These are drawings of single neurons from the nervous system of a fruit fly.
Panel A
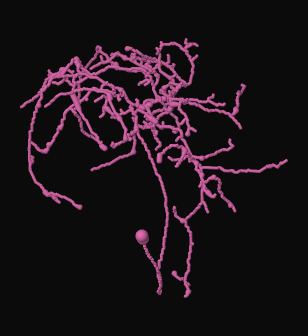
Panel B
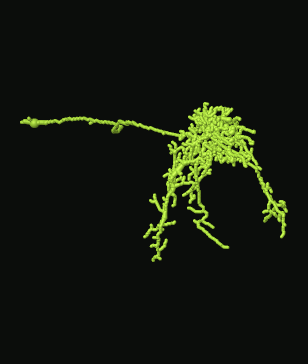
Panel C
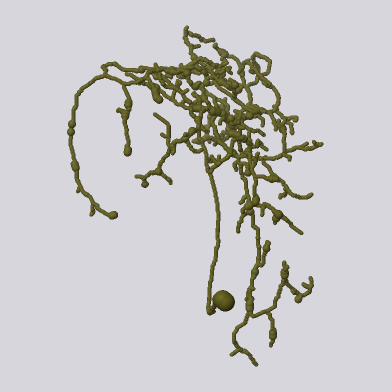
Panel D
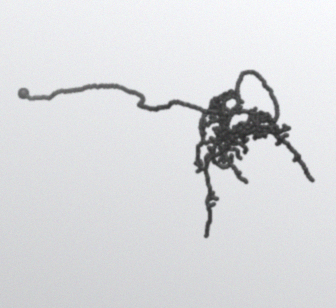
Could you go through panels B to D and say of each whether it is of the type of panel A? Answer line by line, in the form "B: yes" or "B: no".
B: no
C: yes
D: no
